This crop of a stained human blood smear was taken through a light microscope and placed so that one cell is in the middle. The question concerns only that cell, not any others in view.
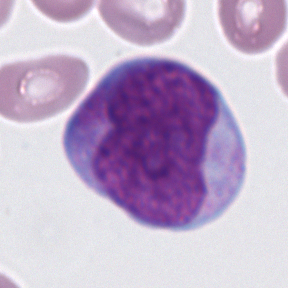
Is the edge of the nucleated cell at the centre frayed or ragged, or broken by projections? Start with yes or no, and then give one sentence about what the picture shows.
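No. The cell outline is smooth and roughly oval.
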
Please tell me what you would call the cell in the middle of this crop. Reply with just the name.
atypical promyelocyte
